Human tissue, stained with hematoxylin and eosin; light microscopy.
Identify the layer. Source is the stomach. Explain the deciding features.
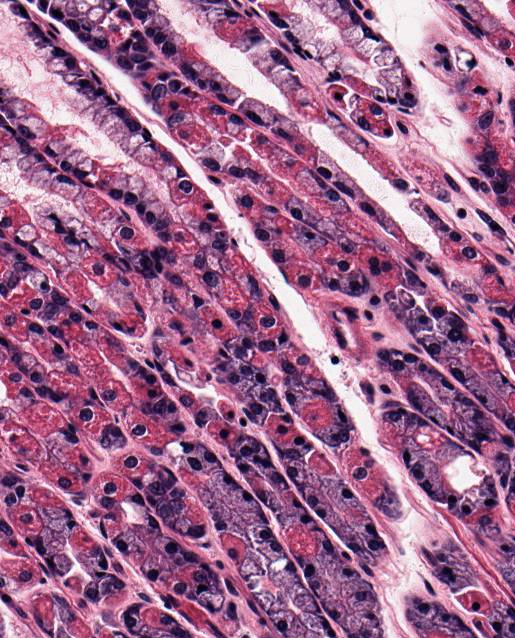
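Fundic glands are what this section shows. Closely packed straight tubular glands run diagonally in parallel from upper left to lower right. Large parietal cells with bright pink cytoplasm and round central nuclei lie throughout, with purple granular cells between them, densest in the lower left.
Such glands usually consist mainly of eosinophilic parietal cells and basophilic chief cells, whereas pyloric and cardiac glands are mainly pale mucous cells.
Pale, foamy cells line the glands in the upper left corner.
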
